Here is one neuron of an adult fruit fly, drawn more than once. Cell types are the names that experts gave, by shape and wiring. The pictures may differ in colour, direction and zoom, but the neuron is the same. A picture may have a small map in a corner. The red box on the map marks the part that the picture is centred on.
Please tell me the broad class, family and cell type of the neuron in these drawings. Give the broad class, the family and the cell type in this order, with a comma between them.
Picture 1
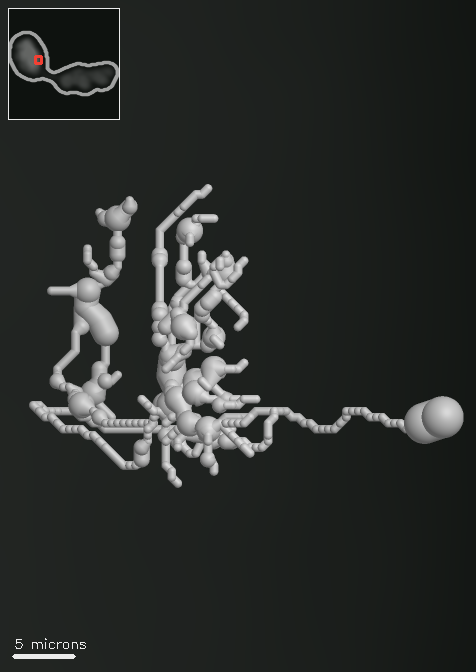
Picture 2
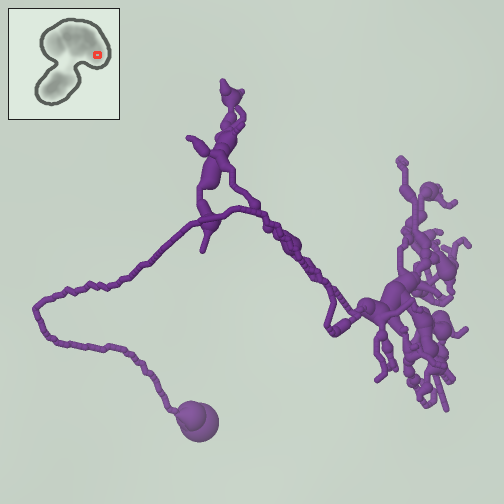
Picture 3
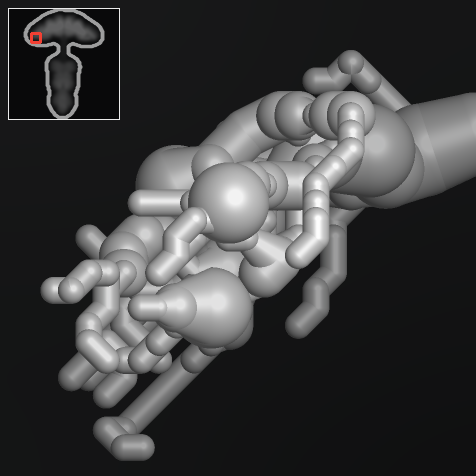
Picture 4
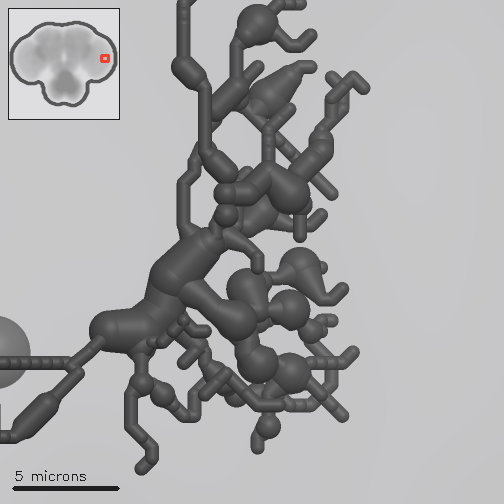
optic-lobe intrinsic neuron, T, T4a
